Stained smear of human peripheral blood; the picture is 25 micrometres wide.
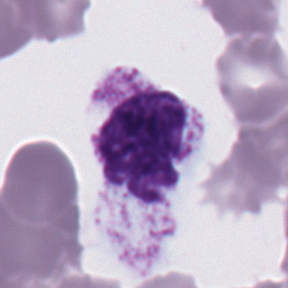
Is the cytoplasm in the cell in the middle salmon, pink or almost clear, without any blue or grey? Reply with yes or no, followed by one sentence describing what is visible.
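Yes. The cytoplasm between the granules is very pale, almost colourless.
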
